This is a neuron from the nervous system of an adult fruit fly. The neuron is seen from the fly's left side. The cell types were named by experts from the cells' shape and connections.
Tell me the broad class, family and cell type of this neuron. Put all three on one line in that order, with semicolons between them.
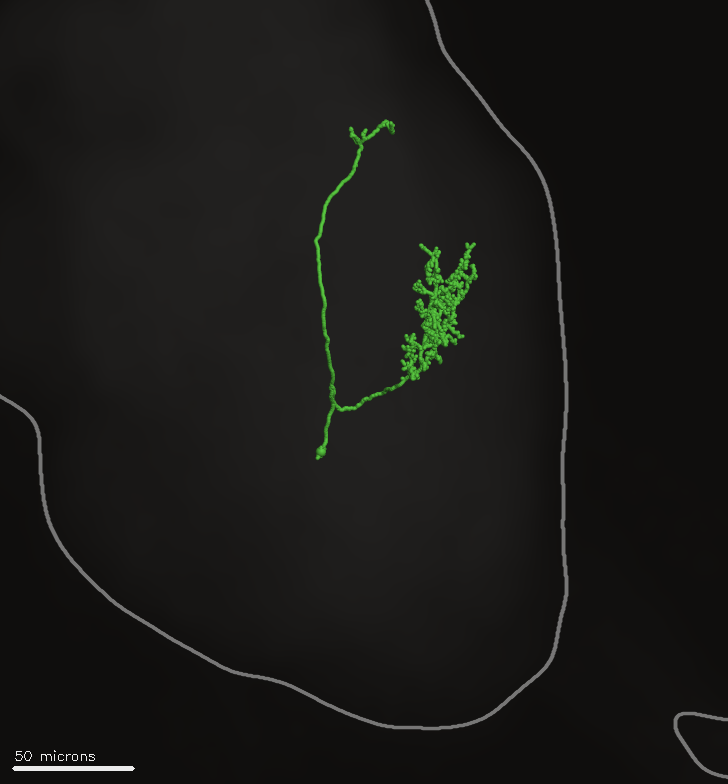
visual projection neuron; LoVP; LoVP1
